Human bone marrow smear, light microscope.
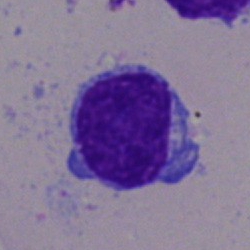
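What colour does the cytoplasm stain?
Blue, and it bulges outward at the lower left and at the right of the cell.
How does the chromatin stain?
Dark purple throughout the nucleus.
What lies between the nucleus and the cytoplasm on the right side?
A pale clear zone.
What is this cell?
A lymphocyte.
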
